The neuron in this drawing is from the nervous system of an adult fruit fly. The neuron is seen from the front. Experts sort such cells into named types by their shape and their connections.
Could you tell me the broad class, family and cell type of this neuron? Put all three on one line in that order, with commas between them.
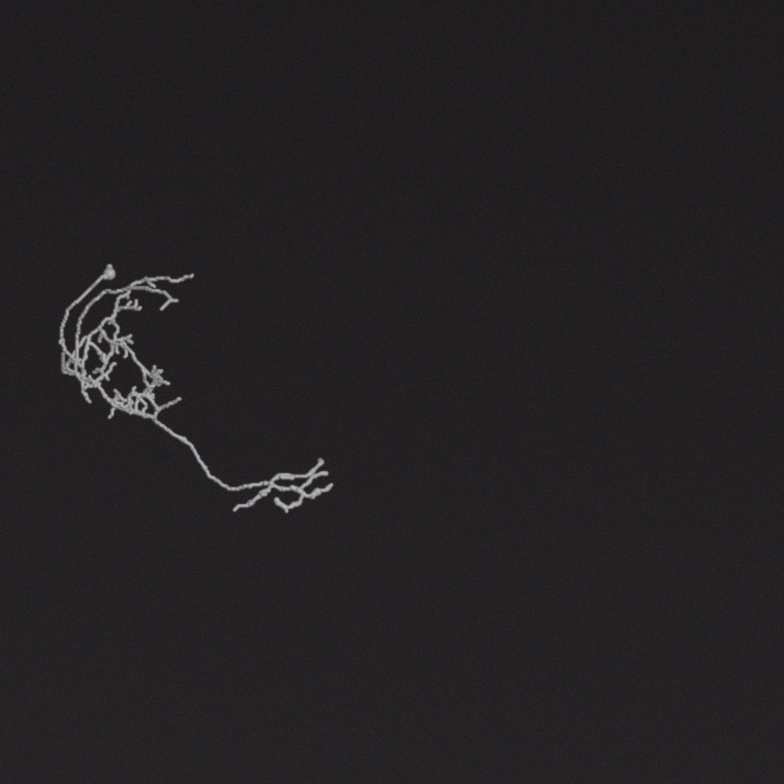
nerve-cord intrinsic neuron, hemilineage 19A, IN19A087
